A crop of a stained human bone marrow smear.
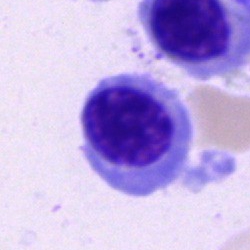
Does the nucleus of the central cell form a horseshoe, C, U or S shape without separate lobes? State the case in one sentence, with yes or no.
No, in this cell the nucleus forms a single compact round or oval shape.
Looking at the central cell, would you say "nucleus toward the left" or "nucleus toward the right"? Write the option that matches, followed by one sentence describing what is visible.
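Nucleus toward the left. The nucleus sits off-centre, toward the upper left of the cell.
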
